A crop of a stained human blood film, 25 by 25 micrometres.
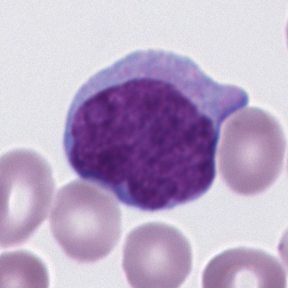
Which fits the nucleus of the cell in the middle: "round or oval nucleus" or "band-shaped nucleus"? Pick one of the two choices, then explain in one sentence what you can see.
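Round or oval nucleus. The nucleus is roughly round with a shallow notch in its lower edge.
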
